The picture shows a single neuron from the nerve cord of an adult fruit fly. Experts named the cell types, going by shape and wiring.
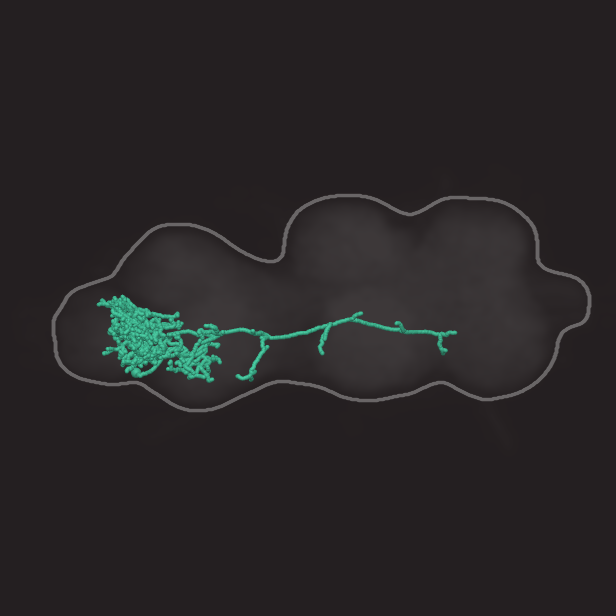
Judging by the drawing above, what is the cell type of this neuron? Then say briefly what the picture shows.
It is of cell type INXXX114. Its broad class is nerve-cord intrinsic neuron. In this view it is more than twice as wide as it is tall.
